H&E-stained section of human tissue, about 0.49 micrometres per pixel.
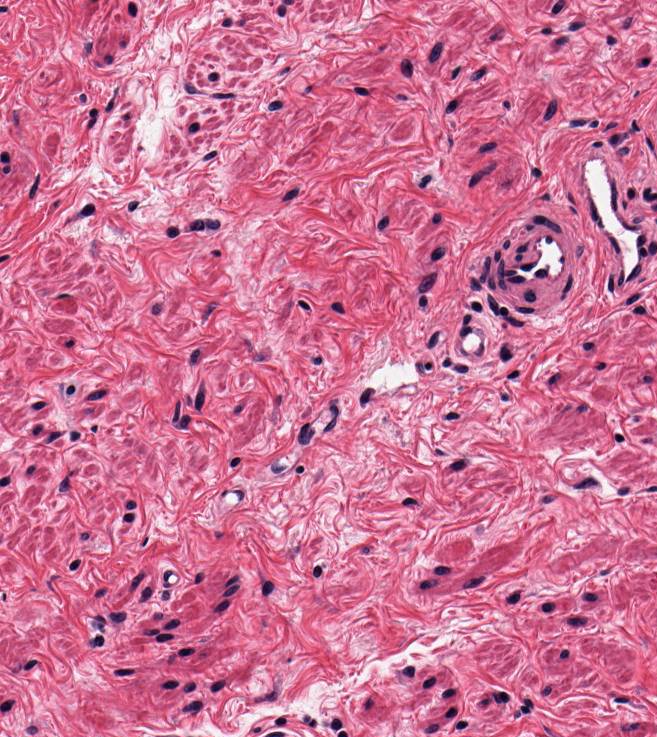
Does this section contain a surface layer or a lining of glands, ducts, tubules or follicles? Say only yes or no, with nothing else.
No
